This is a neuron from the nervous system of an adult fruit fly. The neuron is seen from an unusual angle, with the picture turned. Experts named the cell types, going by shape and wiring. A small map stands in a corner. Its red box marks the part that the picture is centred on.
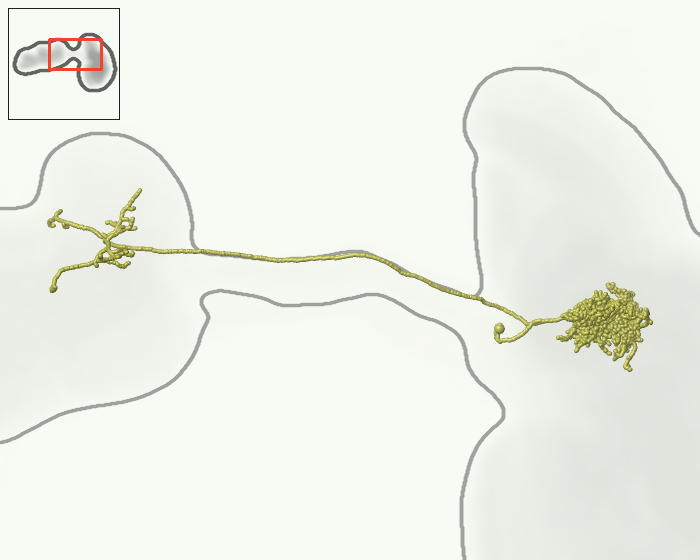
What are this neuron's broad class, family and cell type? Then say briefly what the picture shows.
This is a descending neuron. The family is hemilineage LB23. Its cell type is DNg85. The cell body can be seen on the right of the picture. In this view it is more than twice as wide as it is tall.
